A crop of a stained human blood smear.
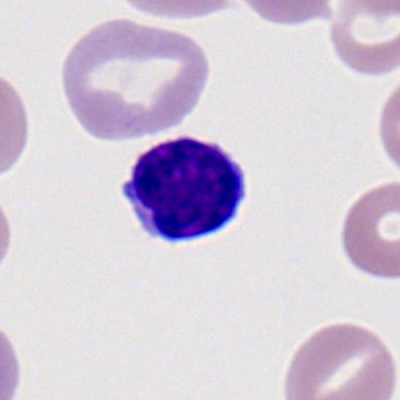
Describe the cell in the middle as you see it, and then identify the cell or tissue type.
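In this cell the chromatin is dark purple and coarsely clumped. Only a scant rim of pale blue cytoplasm shows, mainly at the left edge. The cytoplasm contains no granules, and no vacuoles are seen in the cell. This is a lymphocyte.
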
